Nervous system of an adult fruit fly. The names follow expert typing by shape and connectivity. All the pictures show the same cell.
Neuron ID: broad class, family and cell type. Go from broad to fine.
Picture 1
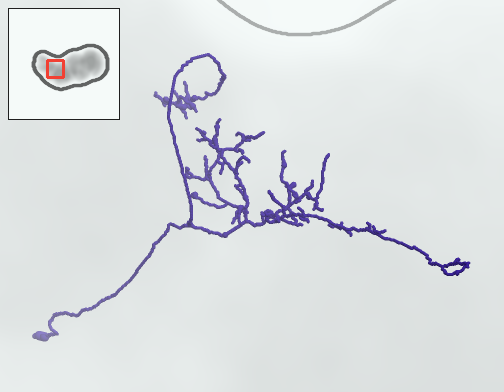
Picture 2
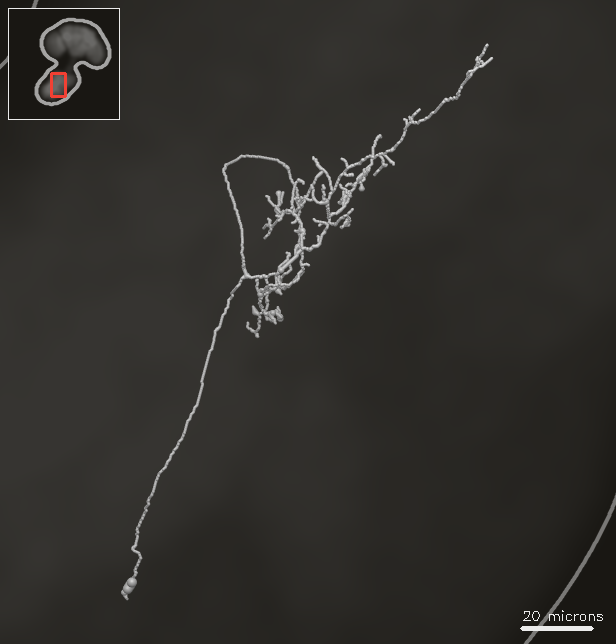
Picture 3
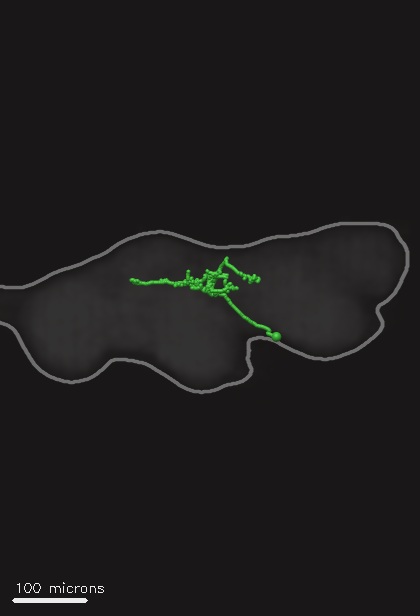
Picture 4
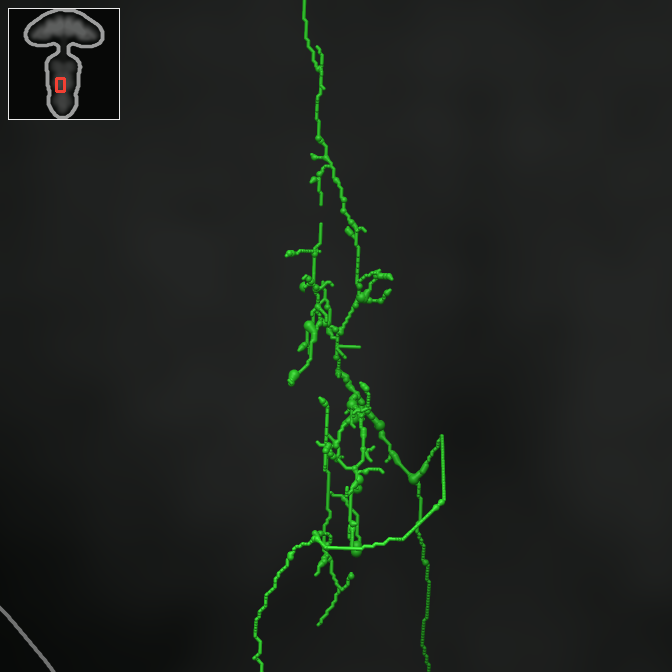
nerve-cord intrinsic neuron; hemilineage 02A; IN02A052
